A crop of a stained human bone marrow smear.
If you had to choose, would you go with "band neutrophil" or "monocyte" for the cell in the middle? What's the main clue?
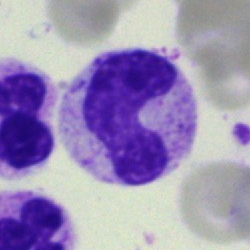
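This is a band neutrophil. Its pale pinkish-lilac cytoplasm holds many fine violet granules, and its chromatin is dark purple, condensed and coarsely clumped.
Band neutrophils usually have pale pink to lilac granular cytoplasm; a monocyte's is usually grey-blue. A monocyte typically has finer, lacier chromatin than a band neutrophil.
Kidney-curved, the nucleus has a deep notch opening rightward.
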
